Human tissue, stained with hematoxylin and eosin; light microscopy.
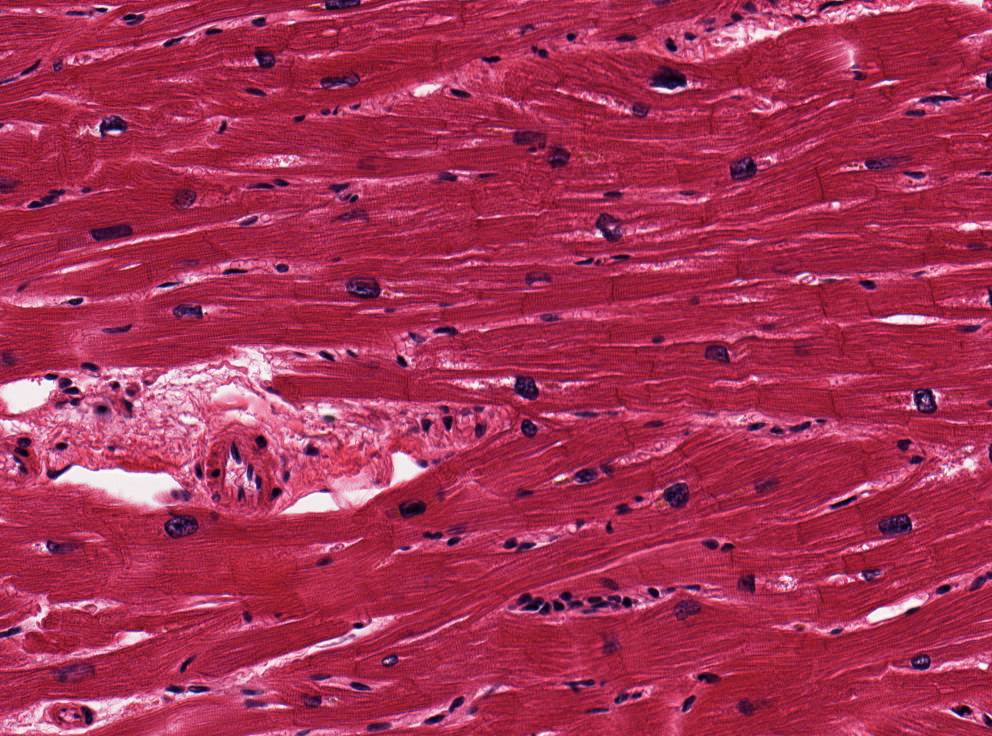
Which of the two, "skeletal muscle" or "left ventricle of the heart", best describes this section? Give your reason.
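Verdict: left ventricle of the heart. The deciding check is the thin dark transverse lines, the intercalated discs, that cross the fibres at intervals, most easily seen on the right.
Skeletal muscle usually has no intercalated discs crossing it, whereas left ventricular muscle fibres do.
Also present: fibres running roughly horizontally in parallel bundles across the whole field, branching and joining neighbours, with deep red cytoplasm showing fine cross-striations.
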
